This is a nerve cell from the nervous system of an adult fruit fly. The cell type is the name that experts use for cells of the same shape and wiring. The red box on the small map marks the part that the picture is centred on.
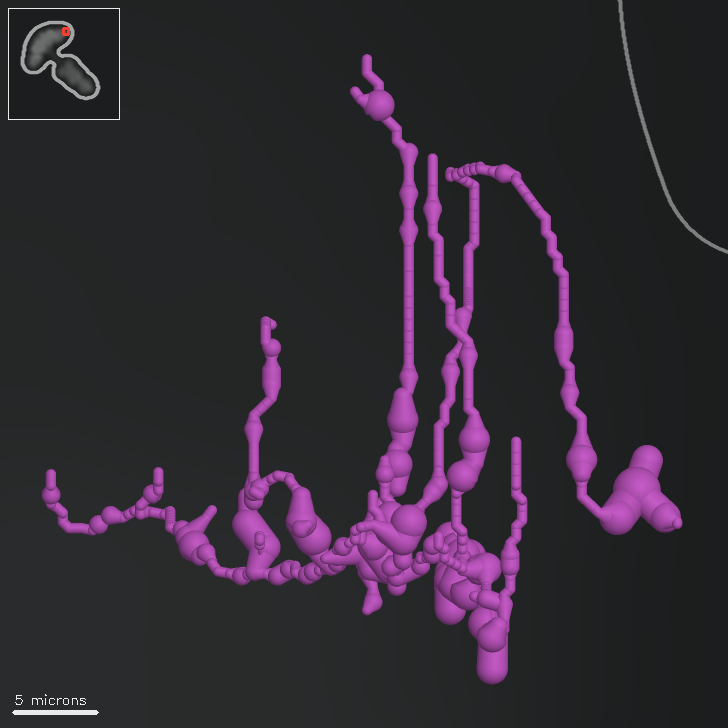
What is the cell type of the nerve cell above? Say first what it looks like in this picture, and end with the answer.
It is in the brain and does not reach the nerve cord. By the scale bar it is about 40 microns wide in this view. This is an optic-lobe intrinsic neuron. The cell type is Dm-DRA2.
